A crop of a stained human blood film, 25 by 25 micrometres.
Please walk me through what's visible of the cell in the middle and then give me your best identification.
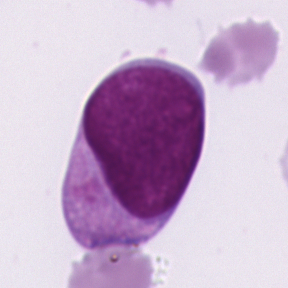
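Take your time with the outline here: it is a smooth oval, and the surface carries no projections. Then bring the chromatin into focus; it is finely granular rather than coarsely clumped. In the cytoplasm you should be able to find fine pinkish-purple granules. The cell in the middle is a myeloblast.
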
